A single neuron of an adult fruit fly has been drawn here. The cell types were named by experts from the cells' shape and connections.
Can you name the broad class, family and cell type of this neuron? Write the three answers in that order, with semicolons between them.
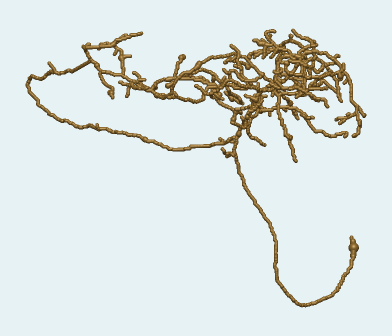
central-brain intrinsic neuron; hemilineage LHa1; LHAV6b3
